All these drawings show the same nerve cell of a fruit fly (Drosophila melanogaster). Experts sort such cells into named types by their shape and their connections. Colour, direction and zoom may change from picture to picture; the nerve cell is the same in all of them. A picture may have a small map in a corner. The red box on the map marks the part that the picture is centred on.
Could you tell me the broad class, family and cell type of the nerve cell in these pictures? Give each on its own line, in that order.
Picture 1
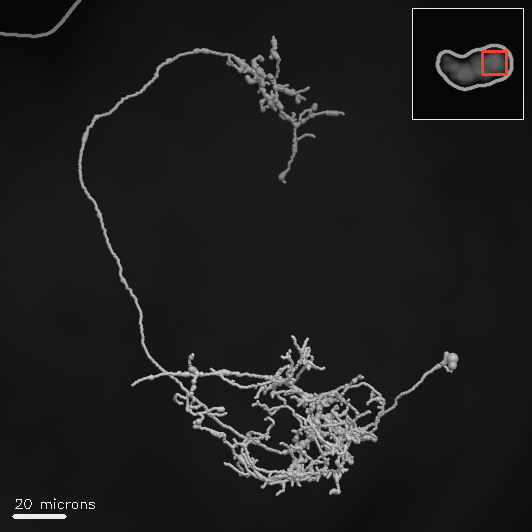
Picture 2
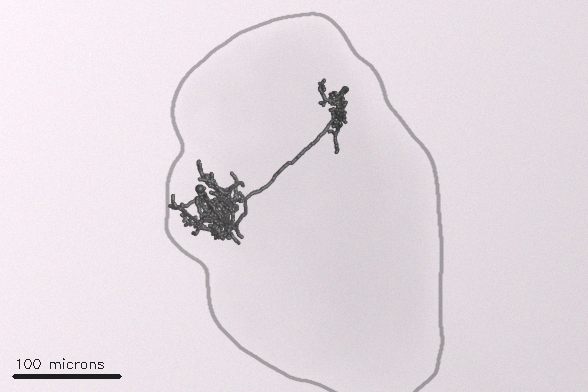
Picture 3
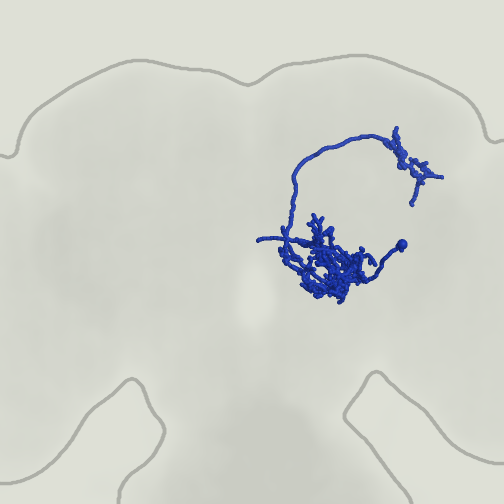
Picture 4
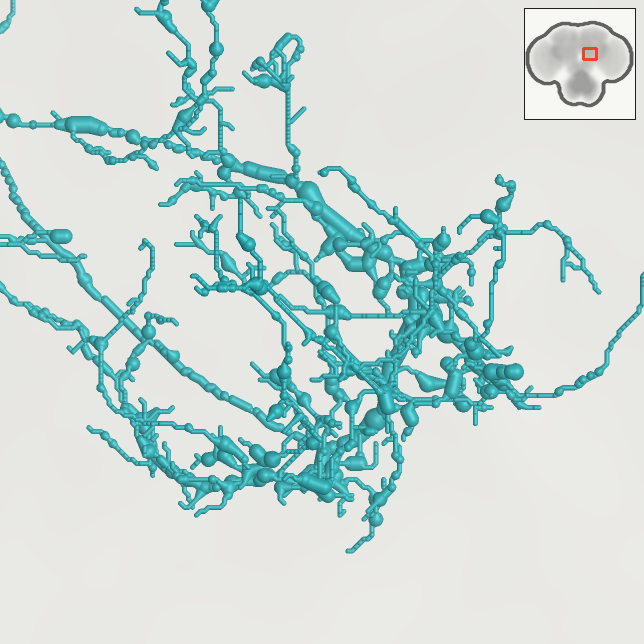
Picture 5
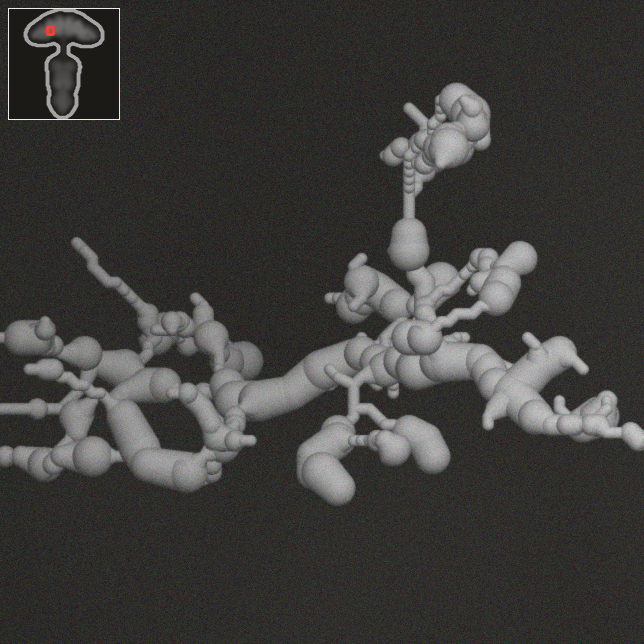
central-brain intrinsic neuron
hemilineage ALl1_ventral
M_l2PNm15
